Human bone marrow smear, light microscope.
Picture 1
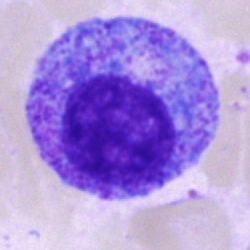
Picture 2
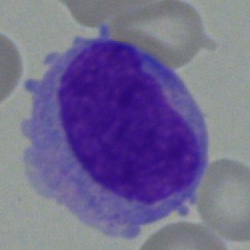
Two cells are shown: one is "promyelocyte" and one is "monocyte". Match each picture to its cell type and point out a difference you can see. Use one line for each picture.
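Picture 1: promyelocyte. Numerous purple granules are scattered throughout the cytoplasm.
Picture 2: monocyte. No distinct granules are seen in the cytoplasm.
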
